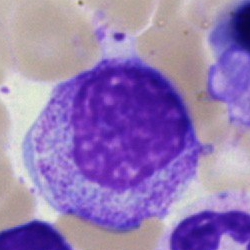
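Myelocyte, central cell, stained human bone marrow smear. Cytoplasm forms a broad crescent along the left and lower sides of the nucleus. Fine purple granules scattered throughout cytoplasm. Outline roughly polygonal, several sides flattened. Small pale projection at top of cell.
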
